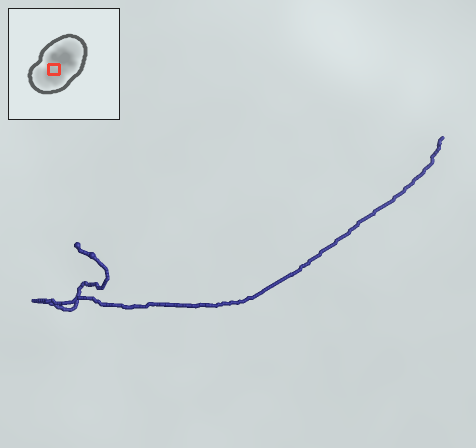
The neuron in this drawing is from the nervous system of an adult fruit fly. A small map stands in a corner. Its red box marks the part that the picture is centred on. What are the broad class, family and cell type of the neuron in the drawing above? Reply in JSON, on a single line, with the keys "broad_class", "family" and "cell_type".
{"broad_class": "sensory neuron entering the brain", "family": "class olfactory", "cell_type": "ORN_VA1d"}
